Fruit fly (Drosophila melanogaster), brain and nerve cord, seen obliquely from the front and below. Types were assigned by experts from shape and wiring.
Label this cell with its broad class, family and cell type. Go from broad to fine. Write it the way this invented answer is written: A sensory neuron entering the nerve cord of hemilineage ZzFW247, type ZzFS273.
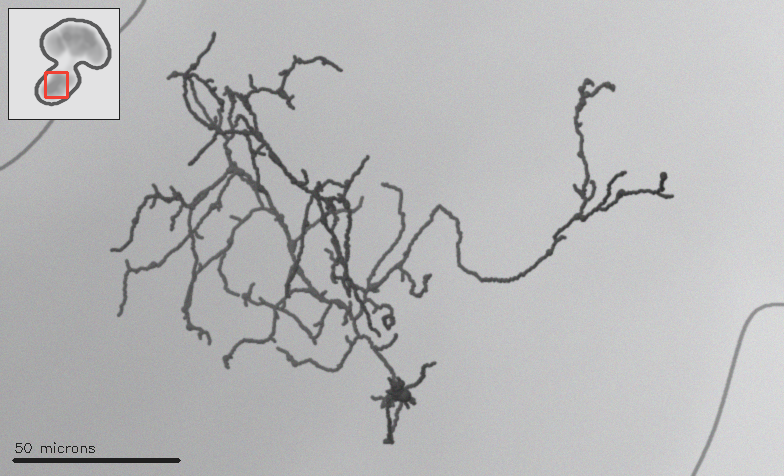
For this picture: A nerve-cord intrinsic neuron of hemilineage 05B, type IN05B064_b.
